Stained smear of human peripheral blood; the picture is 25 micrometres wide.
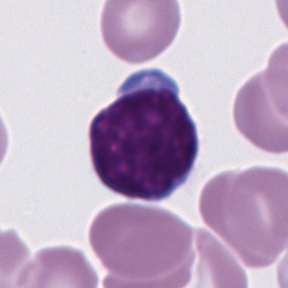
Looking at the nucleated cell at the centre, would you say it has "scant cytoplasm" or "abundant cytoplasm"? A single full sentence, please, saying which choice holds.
Scant cytoplasm surrounds the nucleus of this cell.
